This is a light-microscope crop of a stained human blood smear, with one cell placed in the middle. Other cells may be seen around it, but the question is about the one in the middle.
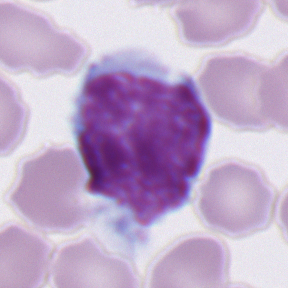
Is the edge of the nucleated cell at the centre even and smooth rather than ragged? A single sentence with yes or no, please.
No, the cell lacks a smooth edge; its outline is rough.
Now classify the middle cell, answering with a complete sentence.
Answering briefly, the cell in the middle is a typical lymphocyte.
